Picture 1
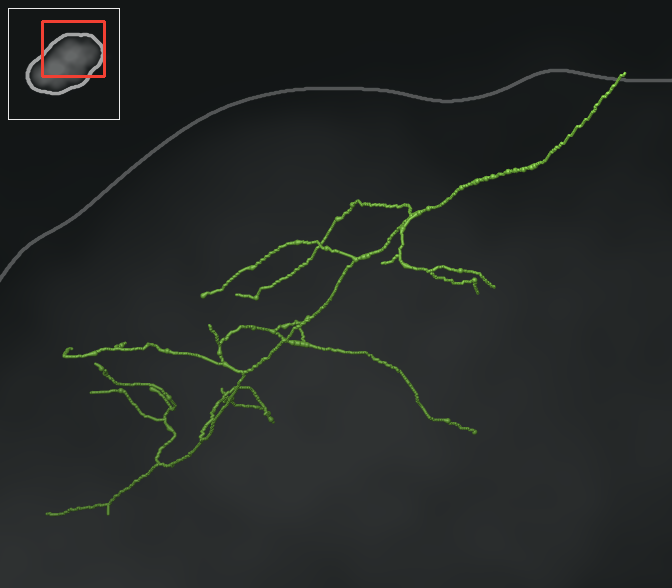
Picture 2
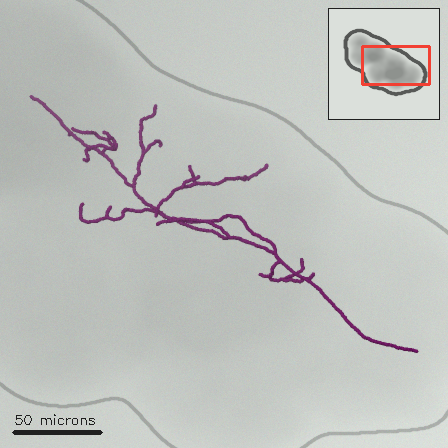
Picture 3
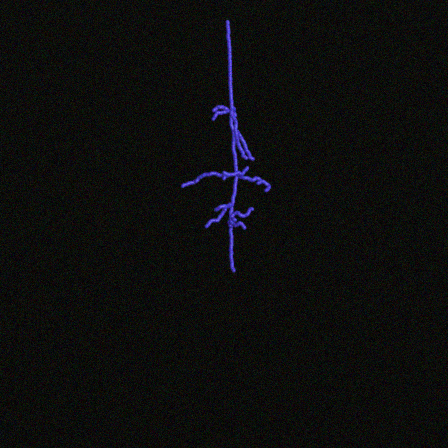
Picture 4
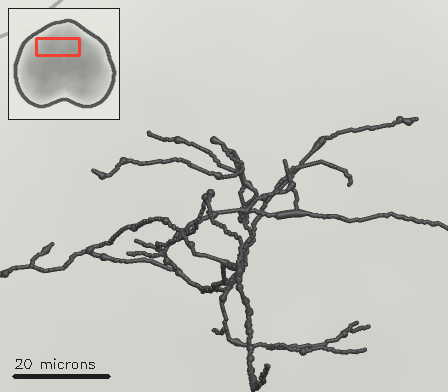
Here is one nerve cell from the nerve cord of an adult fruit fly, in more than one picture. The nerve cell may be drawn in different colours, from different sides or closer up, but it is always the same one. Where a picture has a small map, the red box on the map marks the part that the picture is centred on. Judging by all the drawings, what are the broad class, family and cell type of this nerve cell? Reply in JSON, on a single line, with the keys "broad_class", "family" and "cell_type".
{"broad_class": "descending neuron", "family": "hemilineage WEDd1", "cell_type": "DNa07"}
